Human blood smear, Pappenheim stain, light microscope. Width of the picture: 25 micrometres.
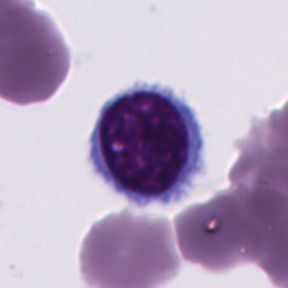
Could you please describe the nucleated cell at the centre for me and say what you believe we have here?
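The cell has a round outline. Fine hair-like projections fringe its surface all the way around. The chromatin is dense and clumped. No granules are seen in the cytoplasm. The cell is a hairy cell.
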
